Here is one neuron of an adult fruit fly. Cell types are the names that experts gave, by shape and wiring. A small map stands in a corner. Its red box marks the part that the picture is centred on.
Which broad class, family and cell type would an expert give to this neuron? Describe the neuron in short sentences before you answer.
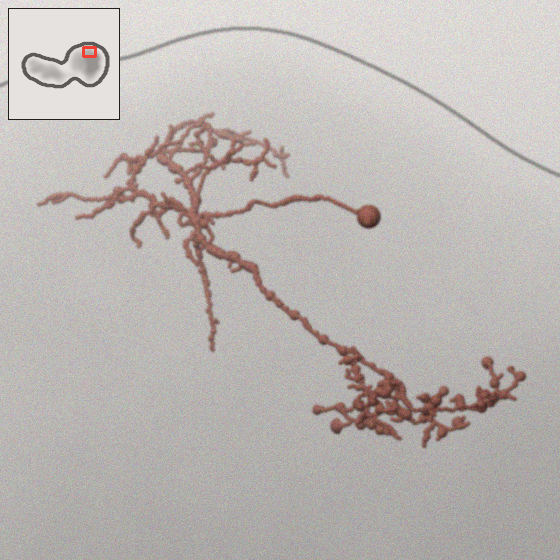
Dozens of branch ends can be seen. As drawn here it is wider than it is tall. It is a central-brain intrinsic neuron. Its family is hemilineage CLp1. The cell type is SMP533.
